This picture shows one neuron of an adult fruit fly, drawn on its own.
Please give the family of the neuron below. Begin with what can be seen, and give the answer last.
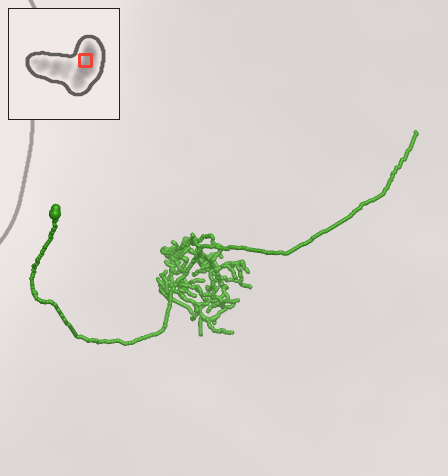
The cell body is on the left of the picture. In this view it is wider than it is tall. This is a central-brain intrinsic neuron. Its family is called class CX.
